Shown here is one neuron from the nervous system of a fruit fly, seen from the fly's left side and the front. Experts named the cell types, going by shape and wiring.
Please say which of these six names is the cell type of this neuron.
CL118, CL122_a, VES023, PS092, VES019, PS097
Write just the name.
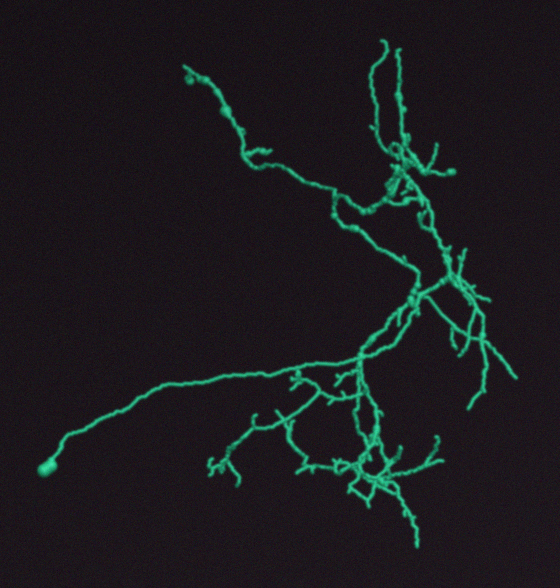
PS097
